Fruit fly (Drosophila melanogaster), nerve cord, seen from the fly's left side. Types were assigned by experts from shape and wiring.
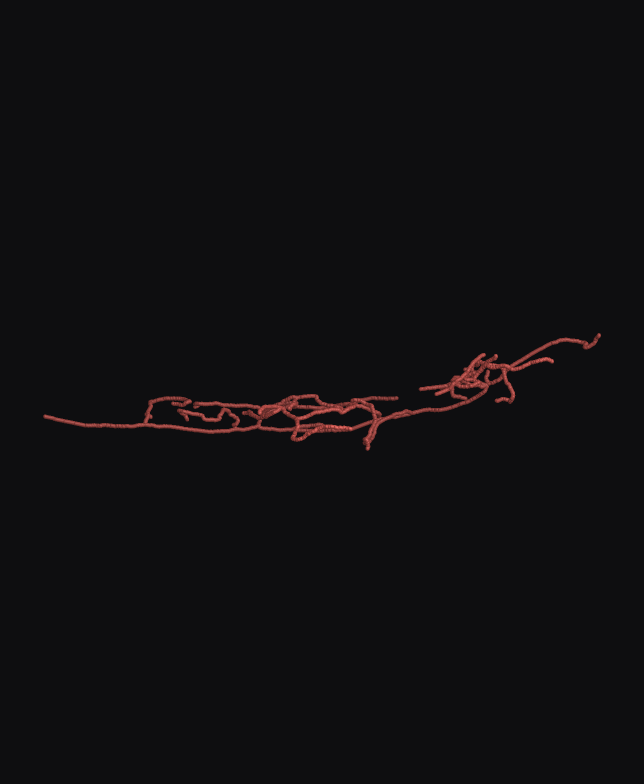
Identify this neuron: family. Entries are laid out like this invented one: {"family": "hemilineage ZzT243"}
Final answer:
{"family": "DNp"}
